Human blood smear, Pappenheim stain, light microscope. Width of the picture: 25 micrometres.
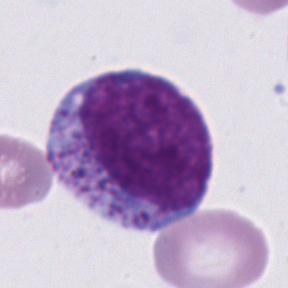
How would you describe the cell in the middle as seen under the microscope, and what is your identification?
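The cell has a smooth, roughly round outline. Its cytoplasm is pale greyish blue and contains scattered coarse dark purple granules. A single small clear vacuole lies in the upper part of the cytoplasm crescent. It is a promyelocyte.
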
